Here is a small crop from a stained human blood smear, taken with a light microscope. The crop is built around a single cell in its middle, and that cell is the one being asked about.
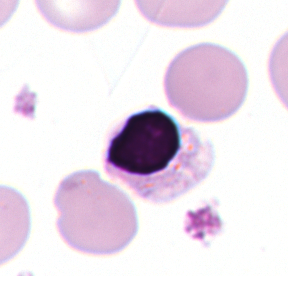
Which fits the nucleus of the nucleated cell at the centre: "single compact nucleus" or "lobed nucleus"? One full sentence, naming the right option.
This cell's nucleus is a single compact mass, round, oval or kidney-shaped.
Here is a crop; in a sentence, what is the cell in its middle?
The cell in the middle of the field of view is an erythroblast.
